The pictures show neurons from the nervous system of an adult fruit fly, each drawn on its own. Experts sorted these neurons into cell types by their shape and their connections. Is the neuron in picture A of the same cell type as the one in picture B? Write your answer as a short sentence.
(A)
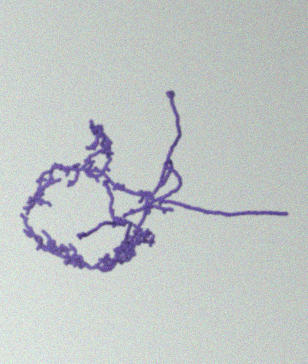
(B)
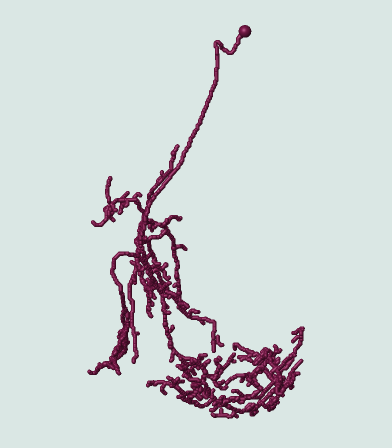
They are of the same cell type.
